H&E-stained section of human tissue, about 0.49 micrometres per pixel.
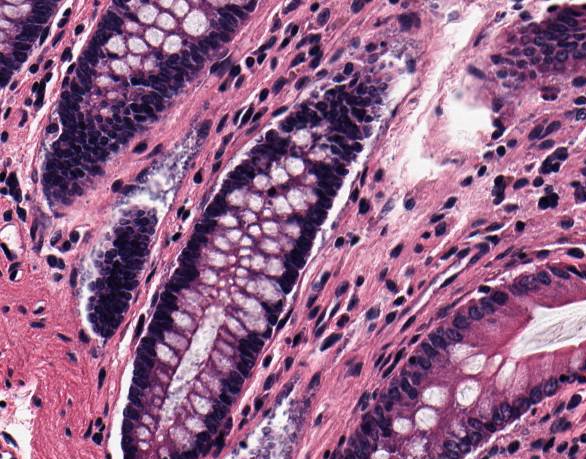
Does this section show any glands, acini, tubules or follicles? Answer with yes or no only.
Yes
